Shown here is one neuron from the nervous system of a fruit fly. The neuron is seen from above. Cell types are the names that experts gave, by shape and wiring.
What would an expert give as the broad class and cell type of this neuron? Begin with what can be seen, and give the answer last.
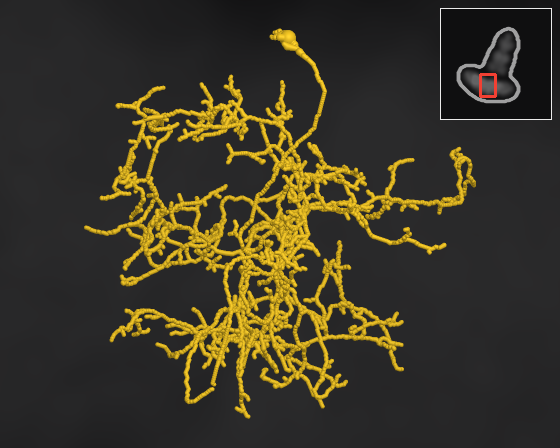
The cell body can be seen at the top of the picture. The picture shows more than a hundred branch ends. Its broad class is central-brain intrinsic neuron. The cell type is PS164.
